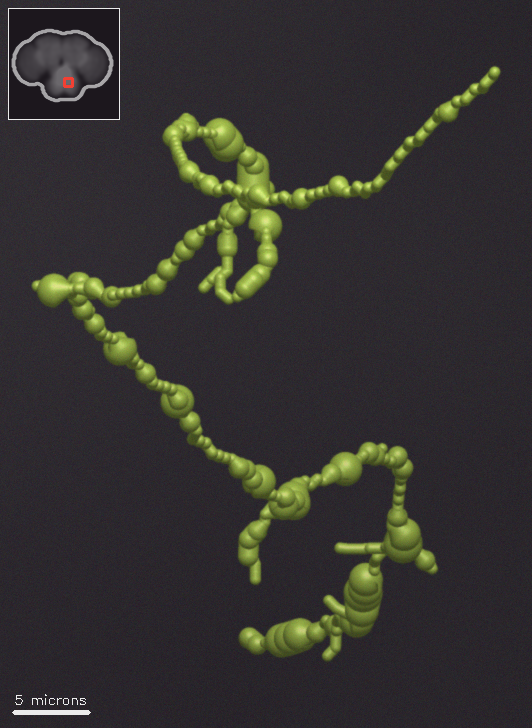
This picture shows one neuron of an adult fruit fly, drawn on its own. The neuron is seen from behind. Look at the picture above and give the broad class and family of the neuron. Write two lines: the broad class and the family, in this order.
sensory neuron entering the nerve cord
class mechanosensory proprioceptive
